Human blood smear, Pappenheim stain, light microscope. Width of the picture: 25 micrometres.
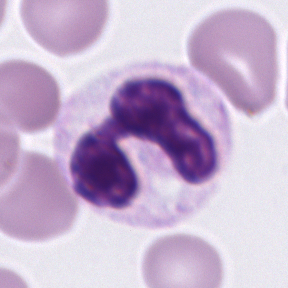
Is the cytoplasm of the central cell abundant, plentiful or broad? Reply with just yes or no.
Yes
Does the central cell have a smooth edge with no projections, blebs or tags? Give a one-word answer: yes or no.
Yes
